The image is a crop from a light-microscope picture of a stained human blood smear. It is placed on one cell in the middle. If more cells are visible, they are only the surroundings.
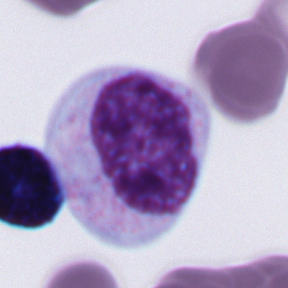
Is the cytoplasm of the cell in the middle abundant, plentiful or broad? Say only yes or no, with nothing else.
Yes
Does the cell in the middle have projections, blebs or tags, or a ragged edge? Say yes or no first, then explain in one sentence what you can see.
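No. The cell outline is round and smooth.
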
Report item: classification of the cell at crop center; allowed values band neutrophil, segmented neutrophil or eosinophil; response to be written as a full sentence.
Of the cells in this crop, the central one is a band neutrophil.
